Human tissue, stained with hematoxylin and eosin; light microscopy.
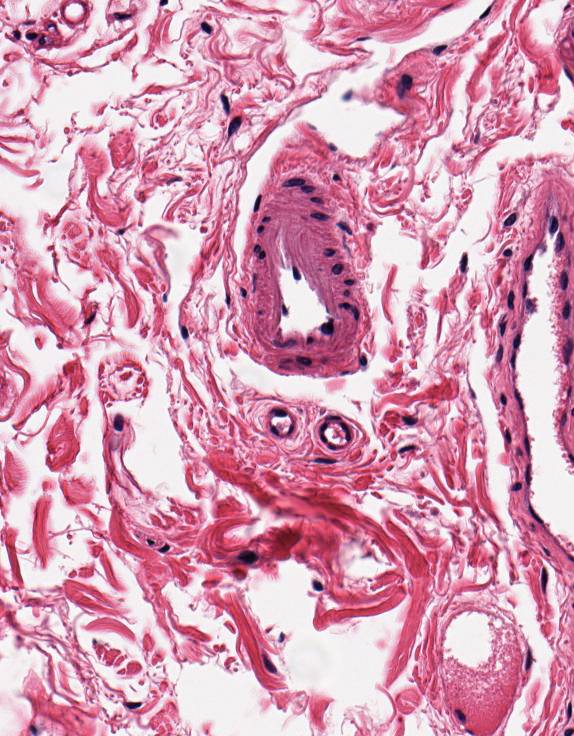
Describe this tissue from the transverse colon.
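Loose connective tissue: wavy pink collagen bundles separated by wide clear spaces. Spindle-shaped dark nuclei scattered sparsely among the bundles. Vessel, upper centre: wall nuclei elongated and dark. Just below it, two small round profiles with concentric layered walls, side by side.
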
